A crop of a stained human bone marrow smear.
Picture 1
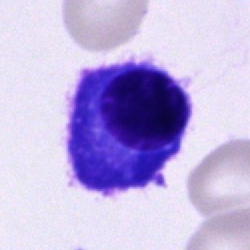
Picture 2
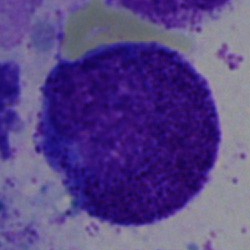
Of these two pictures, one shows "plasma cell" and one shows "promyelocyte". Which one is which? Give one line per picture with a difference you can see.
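In picture 1 we see a plasma cell: No distinct granules are seen in the cytoplasm.
In picture 2 we see a promyelocyte: The whole cell is densely packed with dark purple granules.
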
